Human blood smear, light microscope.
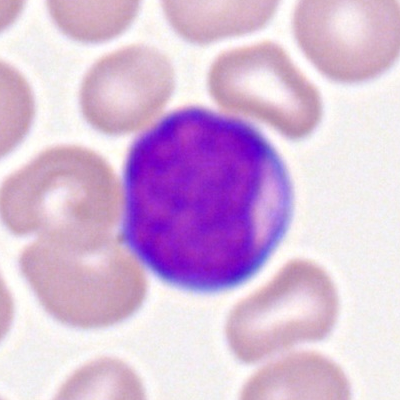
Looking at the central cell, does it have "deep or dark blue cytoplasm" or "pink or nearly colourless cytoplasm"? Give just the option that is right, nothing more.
Deep or dark blue cytoplasm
